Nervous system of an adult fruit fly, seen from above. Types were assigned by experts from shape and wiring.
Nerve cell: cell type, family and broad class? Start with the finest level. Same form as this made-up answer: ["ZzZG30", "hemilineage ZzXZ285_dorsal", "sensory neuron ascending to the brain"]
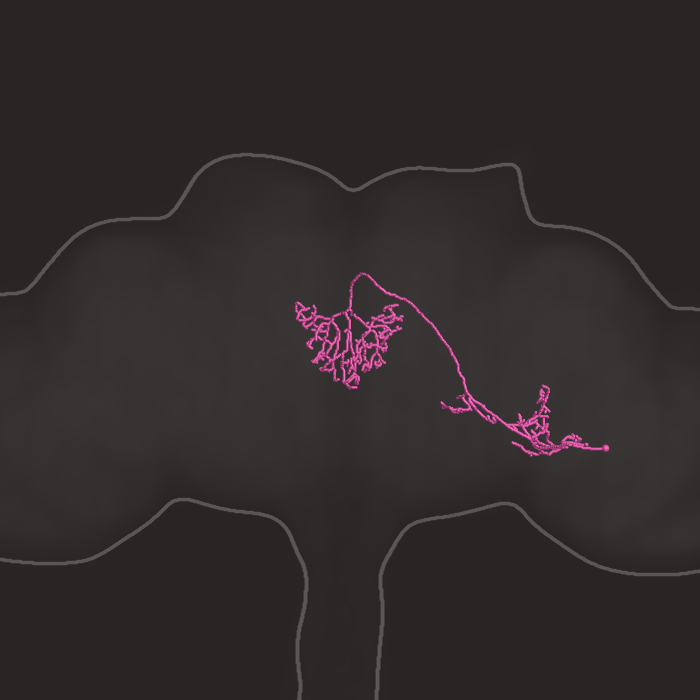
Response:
["FB2H_a", "hemilineage DL1_dorsal", "central-brain intrinsic neuron"]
